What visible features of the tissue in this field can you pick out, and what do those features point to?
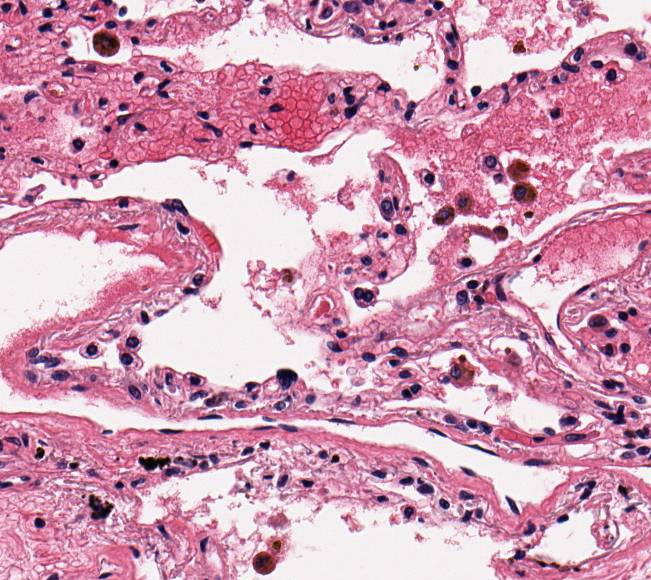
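Thin, branching fibrous walls, lined by flattened cells with thin, elongated dark nuclei, separate irregular open spaces. Many spaces, especially at top and right, hold pale pink, finely bubbly material, with a tight cluster of red blood cells in it at upper centre. This is lung.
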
